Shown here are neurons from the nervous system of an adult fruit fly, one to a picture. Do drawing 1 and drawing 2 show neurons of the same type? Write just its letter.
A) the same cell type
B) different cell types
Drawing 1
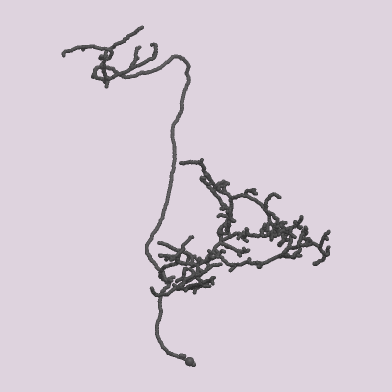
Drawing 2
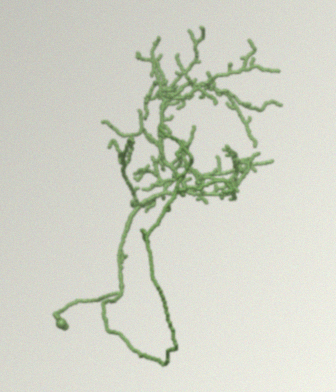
B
